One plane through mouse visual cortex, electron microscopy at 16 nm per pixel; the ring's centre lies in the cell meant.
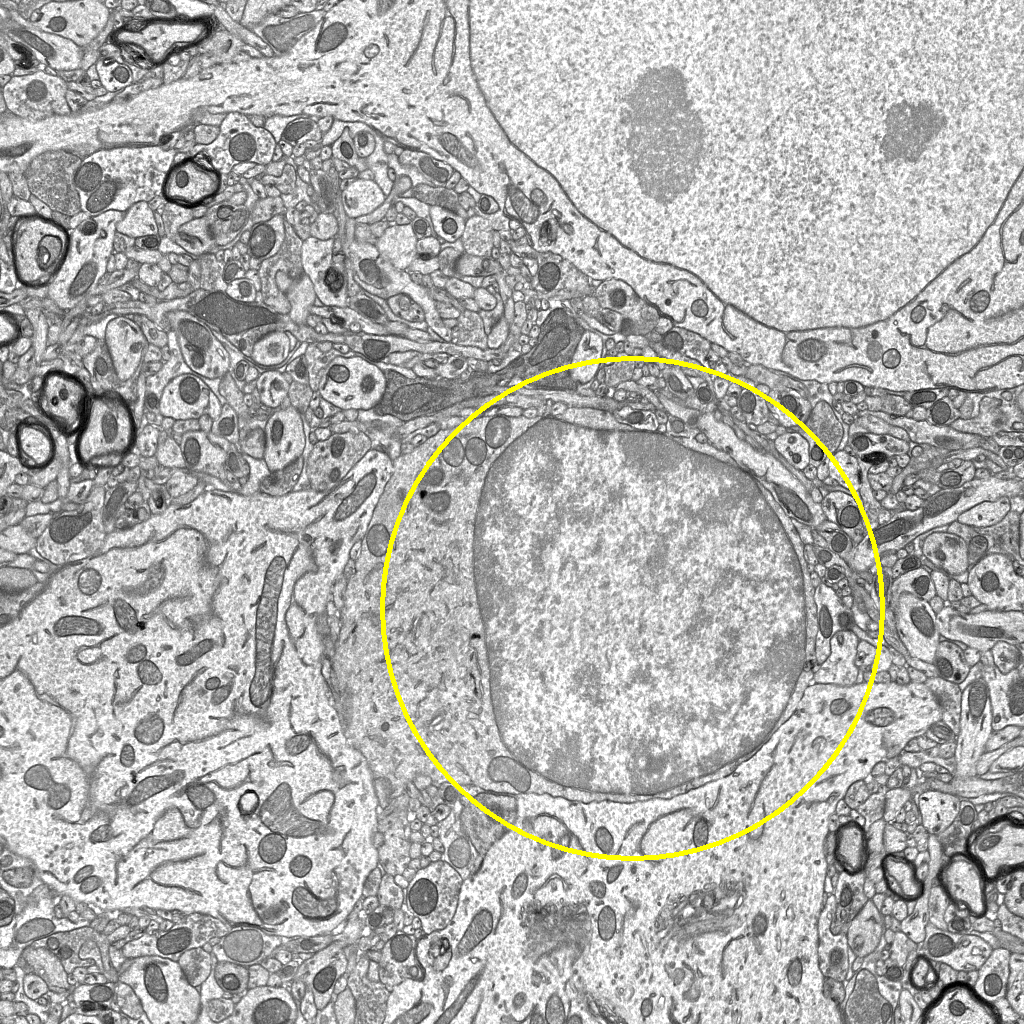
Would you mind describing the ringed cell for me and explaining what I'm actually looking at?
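Smooth throughout, the nuclear envelope shows no deep folds or indentations. Its chromatin is patchy: many darker clumps are scattered through a paler background, and some lie against the envelope. No distinct nucleolus is visible in this plane. Near the upper left of the nucleus, a few small rounded mitochondria sit in the cytoplasm. The cell is an oligodendrocyte.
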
